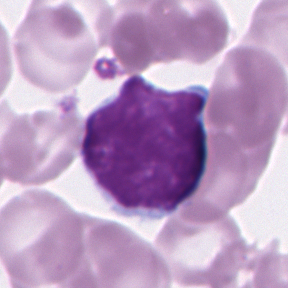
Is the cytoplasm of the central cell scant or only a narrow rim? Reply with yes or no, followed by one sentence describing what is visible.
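Yes. The nucleus fills almost the whole cell.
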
